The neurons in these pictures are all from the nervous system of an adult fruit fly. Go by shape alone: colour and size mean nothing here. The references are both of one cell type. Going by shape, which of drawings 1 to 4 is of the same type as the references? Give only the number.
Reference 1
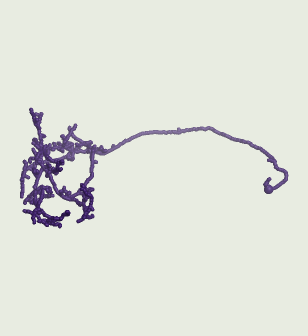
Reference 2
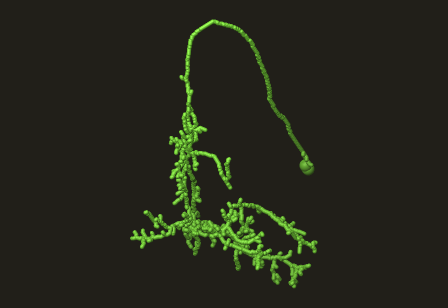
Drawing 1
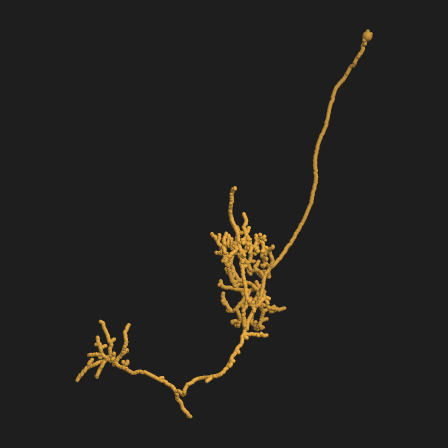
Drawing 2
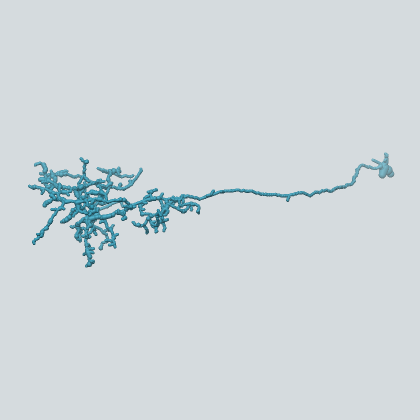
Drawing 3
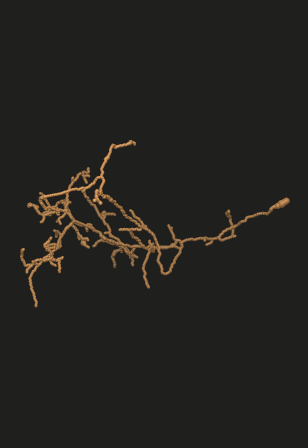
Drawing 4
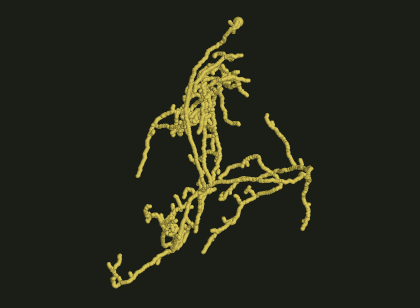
2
